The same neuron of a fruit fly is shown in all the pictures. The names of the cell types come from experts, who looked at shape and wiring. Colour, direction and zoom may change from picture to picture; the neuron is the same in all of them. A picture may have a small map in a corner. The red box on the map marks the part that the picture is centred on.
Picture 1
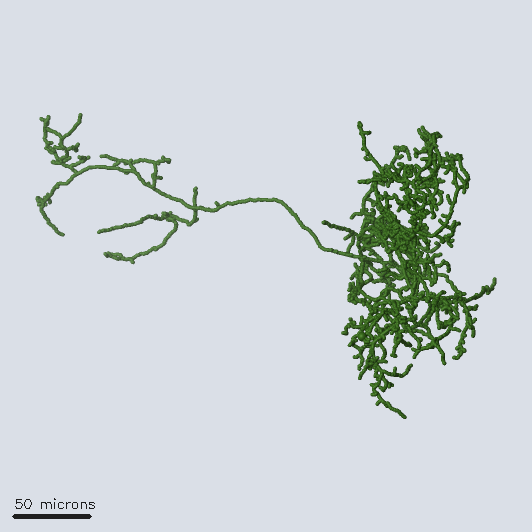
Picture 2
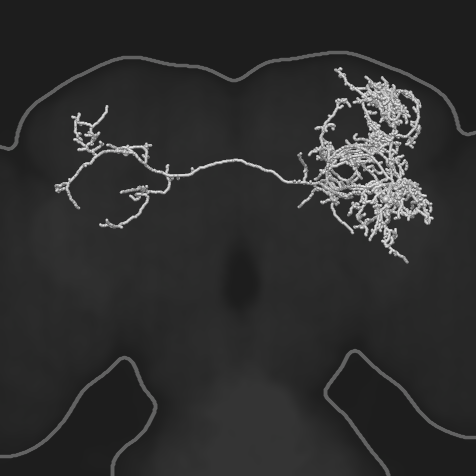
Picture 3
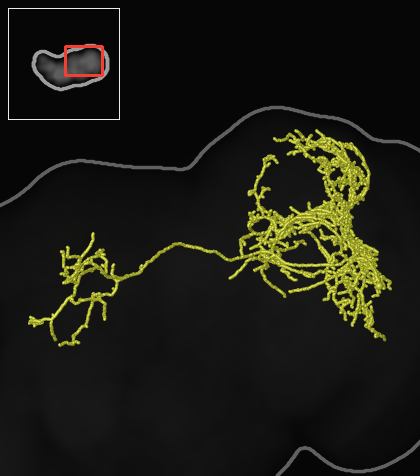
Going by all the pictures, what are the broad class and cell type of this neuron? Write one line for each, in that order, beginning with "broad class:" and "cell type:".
broad class: central-brain intrinsic neuron
cell type: CL094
